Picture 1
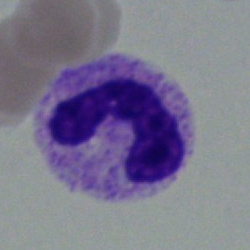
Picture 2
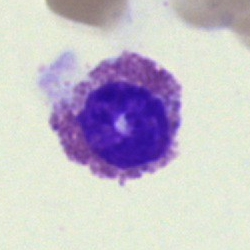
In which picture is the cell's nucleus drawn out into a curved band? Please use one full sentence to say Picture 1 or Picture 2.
The curved band nucleus without separate lobes is that of the cell in Picture 1.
